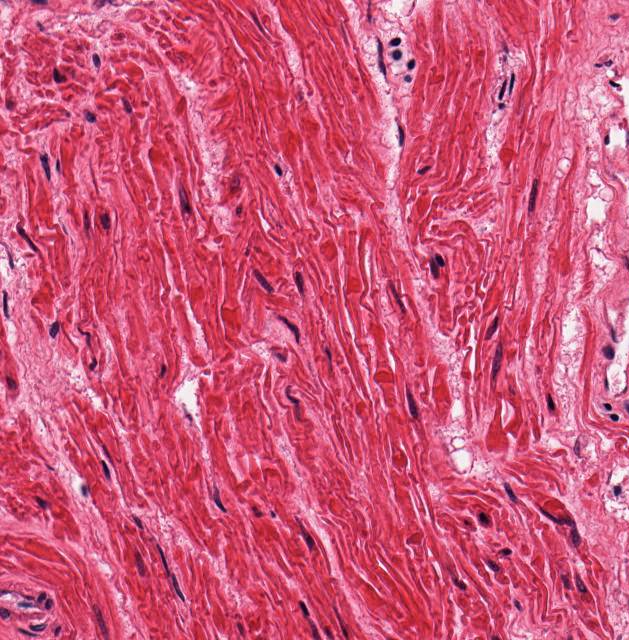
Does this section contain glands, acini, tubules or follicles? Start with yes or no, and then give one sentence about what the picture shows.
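No. No epithelium or glands are present anywhere in the field.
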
